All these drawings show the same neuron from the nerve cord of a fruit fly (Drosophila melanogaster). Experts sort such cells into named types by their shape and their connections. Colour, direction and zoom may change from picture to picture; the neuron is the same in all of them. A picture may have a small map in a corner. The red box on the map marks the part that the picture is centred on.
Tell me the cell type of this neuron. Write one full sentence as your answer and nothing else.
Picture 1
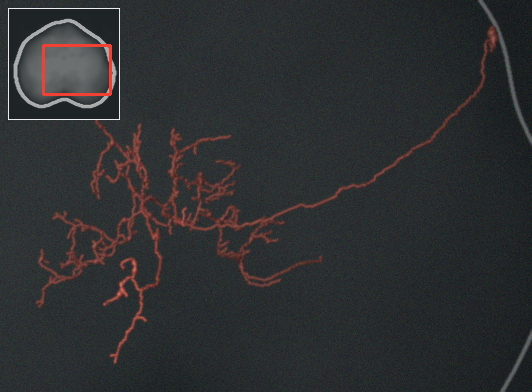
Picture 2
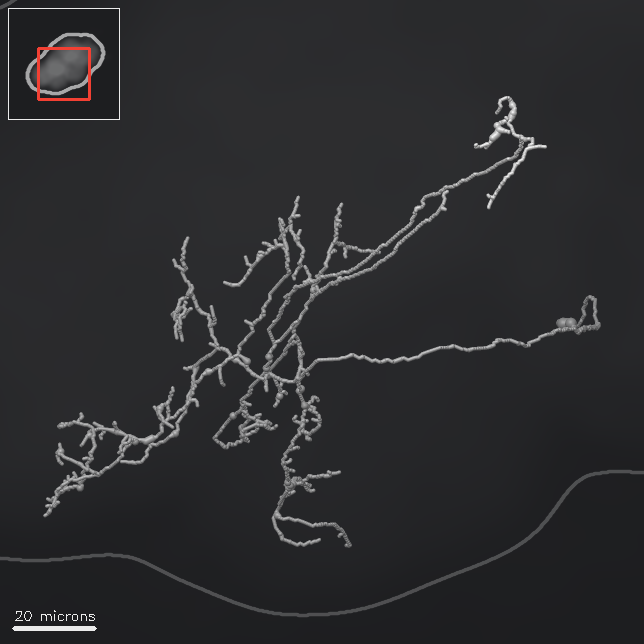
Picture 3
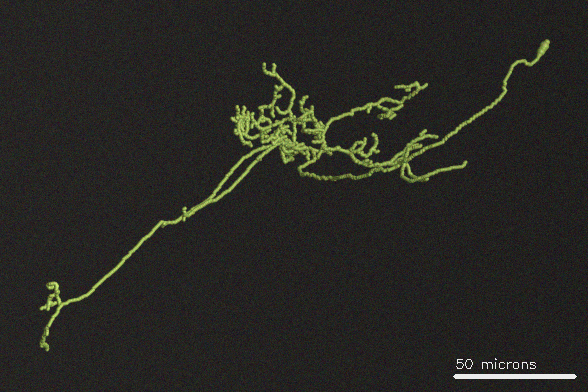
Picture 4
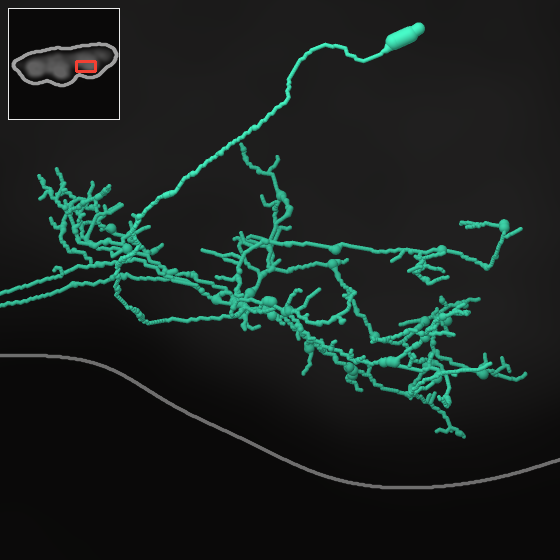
This neuron is categorized as cell type IN09B049.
